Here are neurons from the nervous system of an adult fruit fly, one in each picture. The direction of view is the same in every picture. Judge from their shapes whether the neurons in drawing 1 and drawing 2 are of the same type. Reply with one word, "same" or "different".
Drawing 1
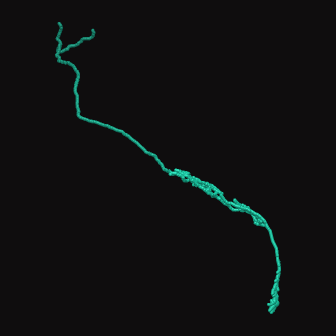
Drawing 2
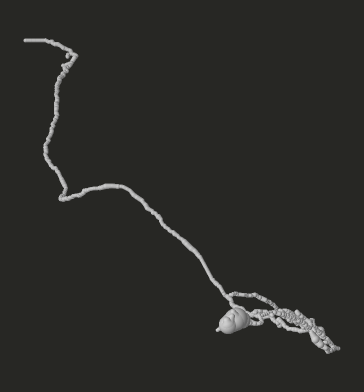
same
